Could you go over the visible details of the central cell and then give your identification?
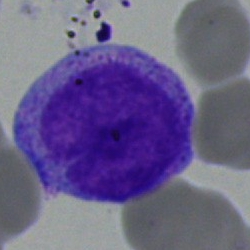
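Start with the cytoplasm: it is stained blue, and you won't find any vacuoles in it. Now look at the nucleus, where the chromatin is fine and spread evenly across it. Just above the upper edge of the cell there are some small dark dots and a dark clump. What you're looking at is a promyelocyte.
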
